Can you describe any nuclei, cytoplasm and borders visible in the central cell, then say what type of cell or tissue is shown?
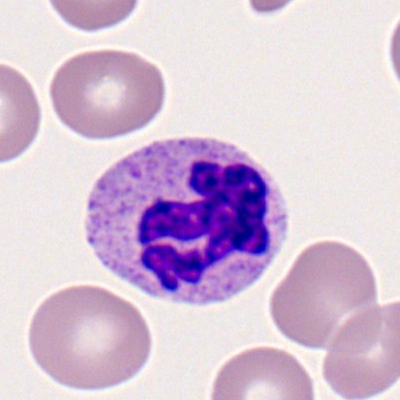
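First, the nucleus: it is divided into several connected lobes. Next, the chromatin, which is dark purple and coarsely clumped. Then the cytoplasm, abundant and pale lilac, with fine purple granules scattered through it. Last, the name: segmented neutrophil.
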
